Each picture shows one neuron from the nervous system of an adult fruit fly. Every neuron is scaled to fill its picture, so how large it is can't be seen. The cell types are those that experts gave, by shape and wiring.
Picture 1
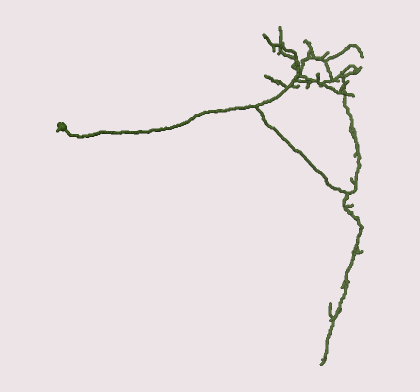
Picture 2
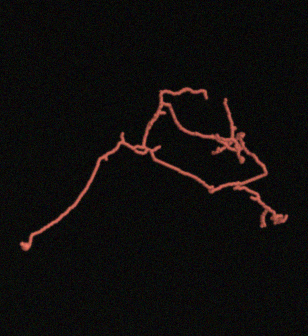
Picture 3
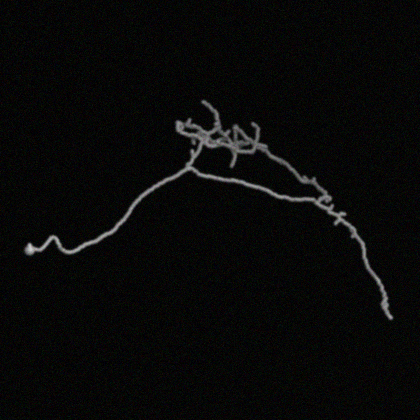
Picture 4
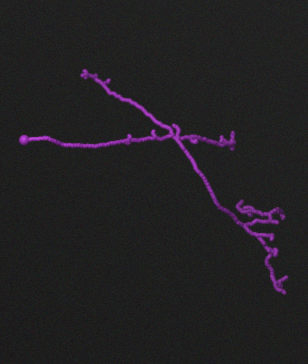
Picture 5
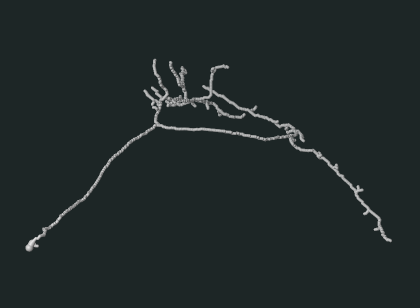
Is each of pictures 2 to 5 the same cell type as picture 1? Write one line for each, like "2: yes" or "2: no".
2: no
3: yes
4: no
5: yes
